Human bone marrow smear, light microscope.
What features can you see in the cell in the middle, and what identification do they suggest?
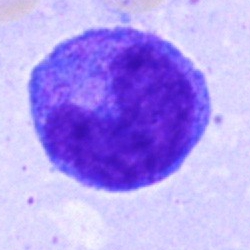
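Let's start with the shape: the outline of this cell is roughly round. Now look at the nucleus, which fills most of the cell and is indented on its upper-left side, where you can see a paler area of cytoplasm. Its chromatin stains darkly and is coarsely clumped. This is a promyelocyte.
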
